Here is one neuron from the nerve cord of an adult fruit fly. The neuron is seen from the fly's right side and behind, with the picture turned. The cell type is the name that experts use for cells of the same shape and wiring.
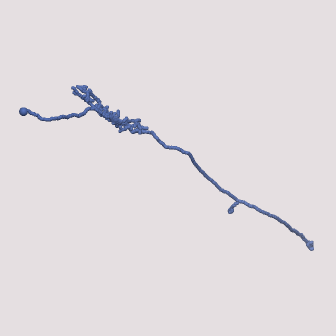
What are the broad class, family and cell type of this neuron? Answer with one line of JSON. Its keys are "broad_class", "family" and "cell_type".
{"broad_class": "nerve-cord intrinsic neuron", "family": "hemilineage 10B", "cell_type": "IN10B044"}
